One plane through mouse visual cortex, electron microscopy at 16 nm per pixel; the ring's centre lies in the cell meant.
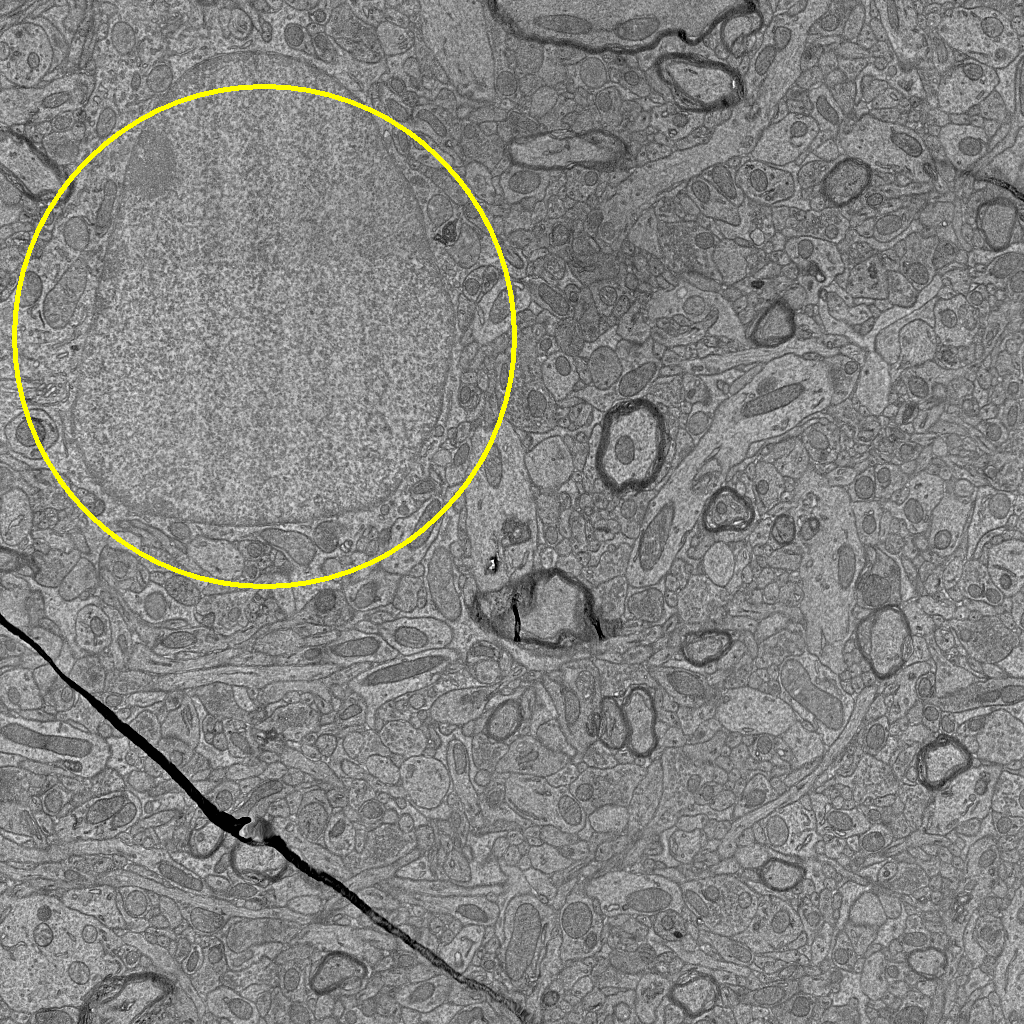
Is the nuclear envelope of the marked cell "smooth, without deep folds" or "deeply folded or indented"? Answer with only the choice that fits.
Smooth, without deep folds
